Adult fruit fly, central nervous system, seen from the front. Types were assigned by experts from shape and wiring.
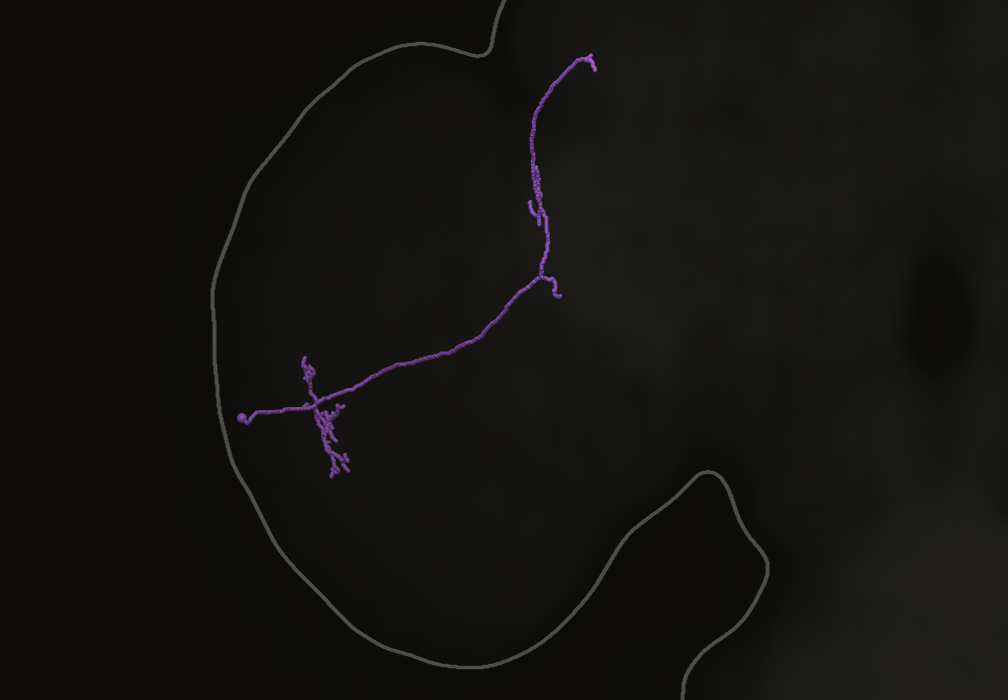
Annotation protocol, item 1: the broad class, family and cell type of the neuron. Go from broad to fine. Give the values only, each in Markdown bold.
**visual projection neuron**, **MeTu**, **MeTu4b**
